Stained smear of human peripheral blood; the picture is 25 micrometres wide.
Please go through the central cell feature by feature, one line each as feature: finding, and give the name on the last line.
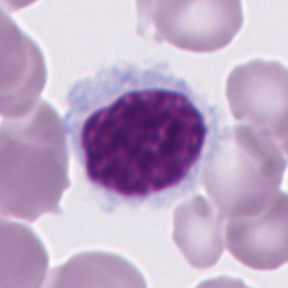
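Border: fine hair-like cytoplasmic projections around most of the circumference
Nucleus: roughly oval, about 11 by 9 micrometres, slightly angular uneven contour, no lobes
Cytoplasm: pale blue, rim widest at upper left of nucleus
Answer: hairy cell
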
